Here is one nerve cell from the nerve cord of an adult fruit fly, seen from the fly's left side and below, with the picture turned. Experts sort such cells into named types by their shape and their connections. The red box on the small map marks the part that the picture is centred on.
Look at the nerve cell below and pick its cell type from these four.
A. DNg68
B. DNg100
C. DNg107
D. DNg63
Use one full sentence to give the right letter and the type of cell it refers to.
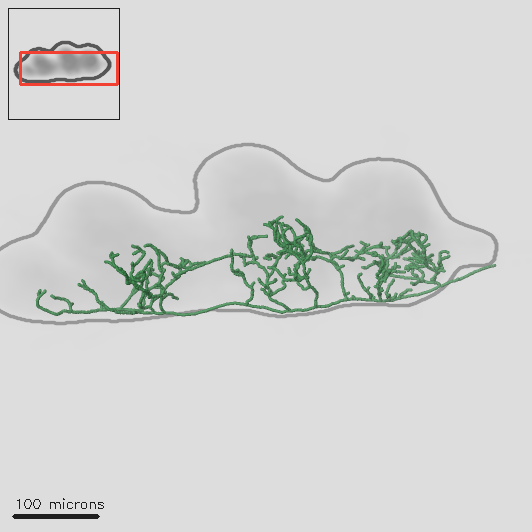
Cell type DNg100, found in option B, is the type of the nerve cell.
